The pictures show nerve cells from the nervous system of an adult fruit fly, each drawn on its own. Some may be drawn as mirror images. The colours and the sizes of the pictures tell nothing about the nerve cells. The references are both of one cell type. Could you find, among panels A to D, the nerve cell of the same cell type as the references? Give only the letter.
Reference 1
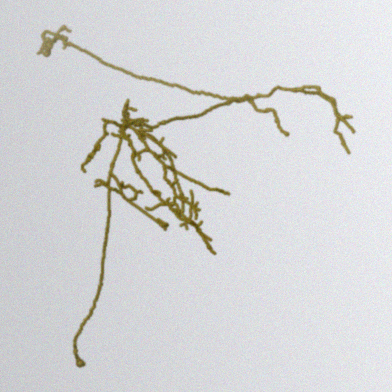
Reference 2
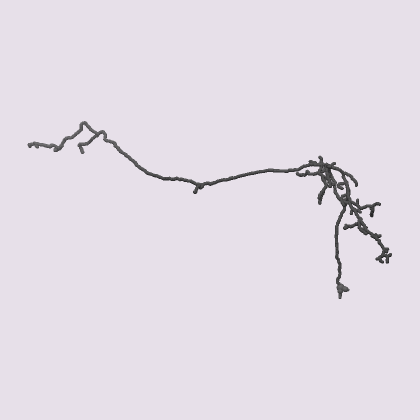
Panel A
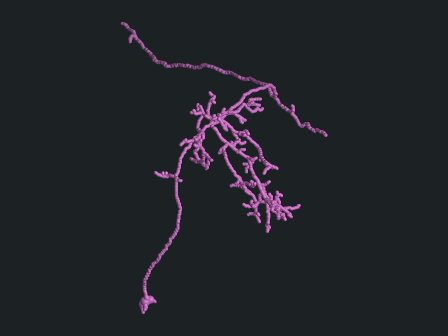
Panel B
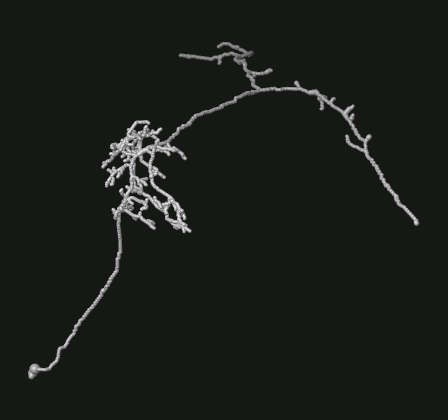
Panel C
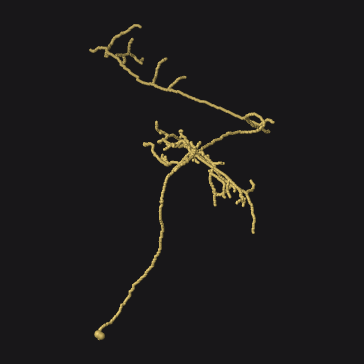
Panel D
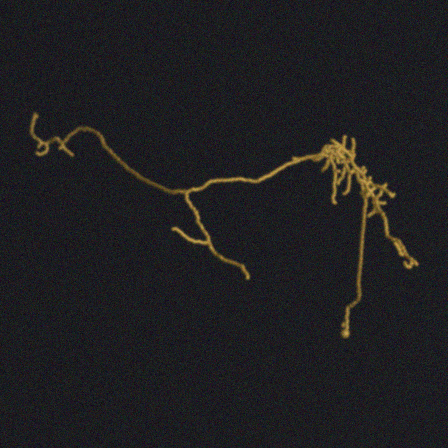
D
